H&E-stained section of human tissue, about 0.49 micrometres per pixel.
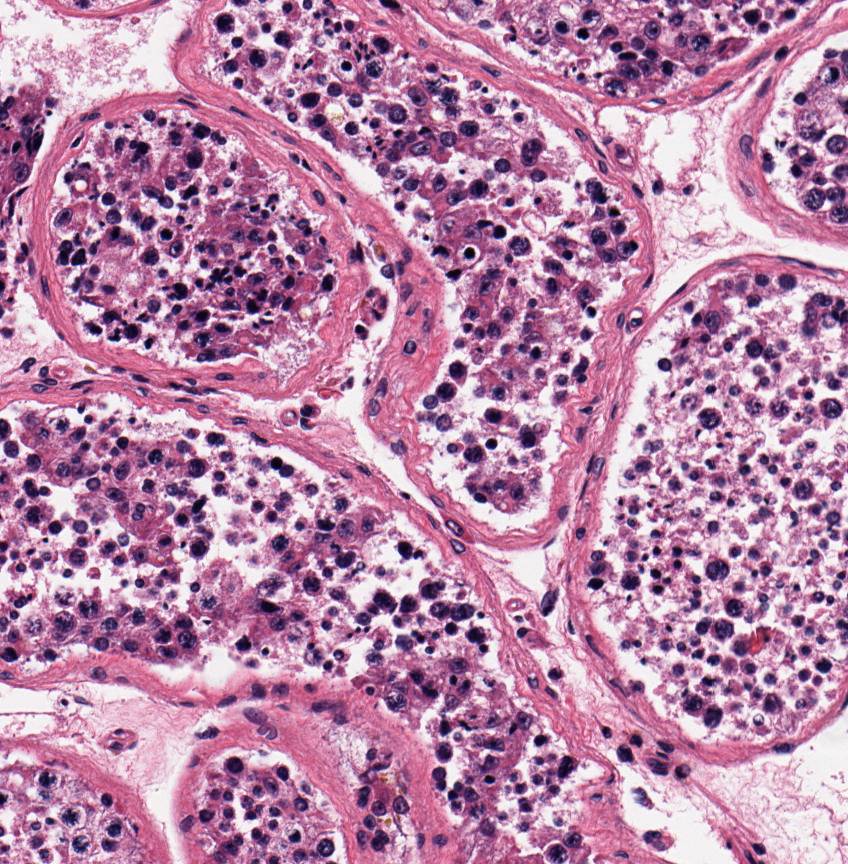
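Testis: closely packed rounded and elongated tubules, cut across and obliquely, separated by narrow interstitial strips. Every tubule has large round cells with large round nuclei and pale, finely granular cytoplasm, among numerous small dense dark nuclei. Notice the haphazard arrangement, unlayered from wall to centre.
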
